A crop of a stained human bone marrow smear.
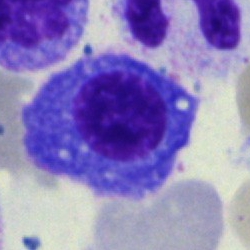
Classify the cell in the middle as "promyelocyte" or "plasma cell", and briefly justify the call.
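A plasma cell. Outline irregular, with small bumps along the edge. Nucleus slightly off-centre, toward the upper right. Cytoplasm abundant and deep blue, holding a few small clear vacuoles.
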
